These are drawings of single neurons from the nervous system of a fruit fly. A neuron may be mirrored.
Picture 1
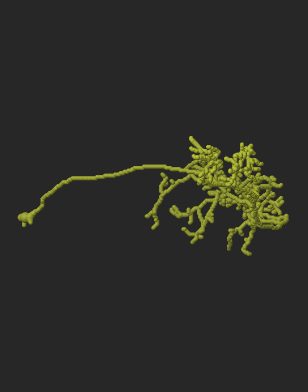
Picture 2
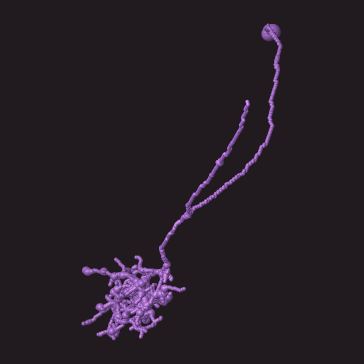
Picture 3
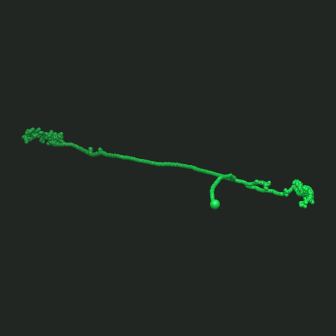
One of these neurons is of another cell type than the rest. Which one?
2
